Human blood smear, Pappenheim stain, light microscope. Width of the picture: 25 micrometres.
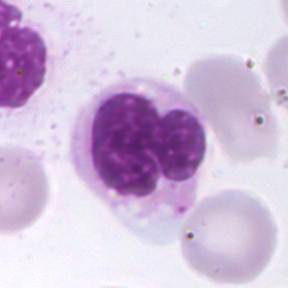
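Band neutrophil: a deep notch splits the nucleus, about 9 micrometres across, into two unequal lobes, the bigger one on the left. Its chromatin is dark purple and coarsely clumped, with paler streaks between the clumps. The cytoplasm is pale lilac-grey, with a few fine pinkish granules scattered mostly through its lower part.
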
